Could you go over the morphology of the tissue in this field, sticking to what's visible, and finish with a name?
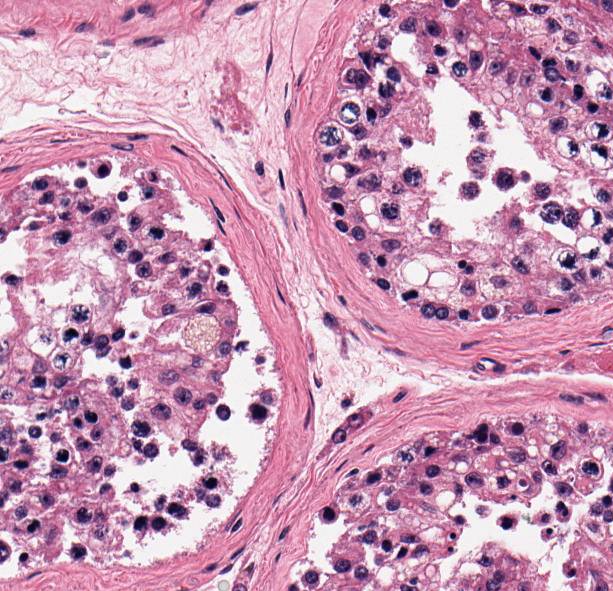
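Parts of three large rounded tubules fill the left, upper right and lower right, separated centrally by a narrow wedge of stroma. Each is lined by stratified epithelium, many rounded cells stacked several layers deep. Many middle-layer cells have large round nuclei with coarse, clumped dark chromatin, plainest upper right. Small, dense, dark round nuclei lie toward the lumina, especially left and lower right. This is testis.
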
